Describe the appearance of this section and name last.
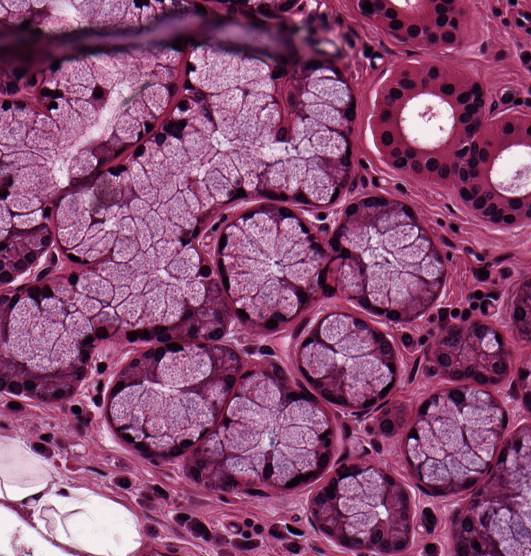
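Mucous acini: rounded clusters filling most of the left and centre. Acinar cytoplasm pale, finely foamy, pink-purple. Acinar nuclei flattened, pressed against the cell bases. Ducts: cuboidal lining cells, round dark nuclei. Name: minor salivary gland.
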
